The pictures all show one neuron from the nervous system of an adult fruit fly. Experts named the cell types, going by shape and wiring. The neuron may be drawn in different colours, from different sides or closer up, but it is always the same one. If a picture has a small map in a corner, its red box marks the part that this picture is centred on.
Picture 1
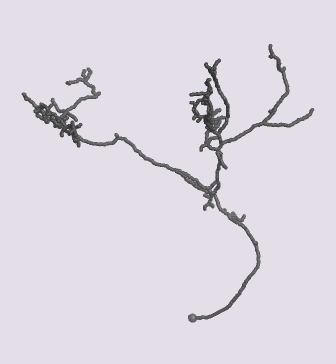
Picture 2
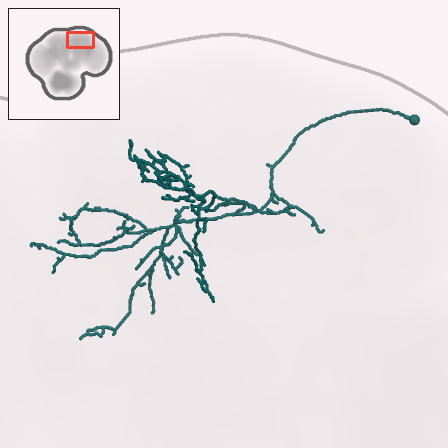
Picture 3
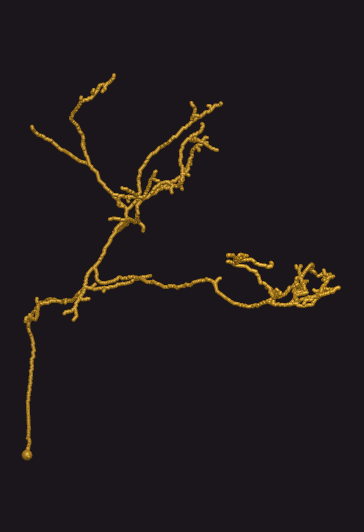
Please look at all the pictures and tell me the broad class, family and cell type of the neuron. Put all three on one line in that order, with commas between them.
central-brain intrinsic neuron, hemilineage SLPad1_posterior, SMP207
